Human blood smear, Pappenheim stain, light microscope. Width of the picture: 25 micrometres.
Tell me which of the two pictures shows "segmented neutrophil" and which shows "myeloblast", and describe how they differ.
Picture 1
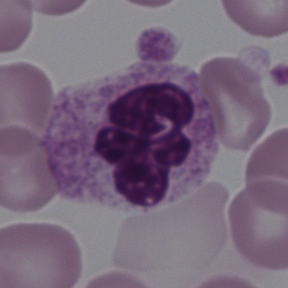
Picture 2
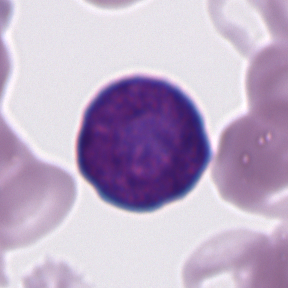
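Let's settle which is which first: the segmented neutrophil is in picture 1, and the myeloblast is in picture 2. Now look at the nucleus in picture 1, folded into several connected lobes measuring about 11 by 8 micrometres, with a thin pale curved cleft running through its middle and dark purple, densely clumped chromatin.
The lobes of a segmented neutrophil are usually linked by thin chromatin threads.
In picture 2, by contrast, the nucleus is round, about 11 micrometres across, and fills about 90% of a cell about 12 micrometres across.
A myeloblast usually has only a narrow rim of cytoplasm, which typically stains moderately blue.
Here that rim is very thin and blue, seen best along the lower edge, whereas the cytoplasm in picture 1 is pale lilac.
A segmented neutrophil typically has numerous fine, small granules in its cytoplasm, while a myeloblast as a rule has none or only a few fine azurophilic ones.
Accordingly, fine purple granules are scattered throughout the cytoplasm in picture 1, and none are visible in picture 2, which also shows no vacuoles. Both outlines are roughly round, the myeloblast having a slightly uneven bulge at the lower left, with red cells around it, the nearest close against its right side.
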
